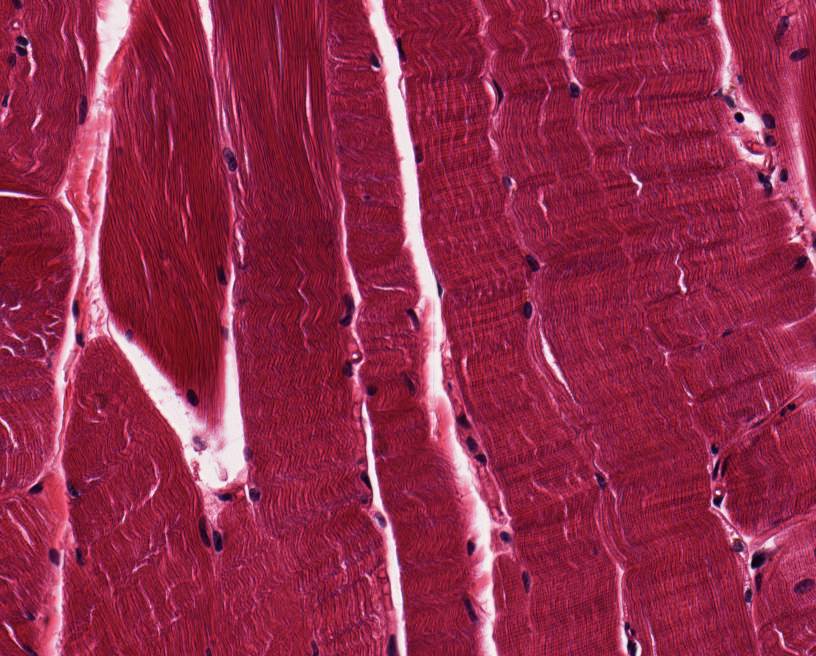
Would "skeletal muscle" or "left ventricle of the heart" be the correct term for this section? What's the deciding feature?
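This is skeletal muscle. What settles it for me is where the nuclei sit: the dark, elongated nuclei lie at the edges of the fibres, not in their centres.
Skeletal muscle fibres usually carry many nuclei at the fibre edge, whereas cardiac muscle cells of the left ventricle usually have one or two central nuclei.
Beyond that, I can see fine transverse cross-striations crossing the fibres throughout the field. The fibre cytoplasm takes up eosin, staining a deep red-pink, and I find no fat cells between the fibres anywhere.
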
